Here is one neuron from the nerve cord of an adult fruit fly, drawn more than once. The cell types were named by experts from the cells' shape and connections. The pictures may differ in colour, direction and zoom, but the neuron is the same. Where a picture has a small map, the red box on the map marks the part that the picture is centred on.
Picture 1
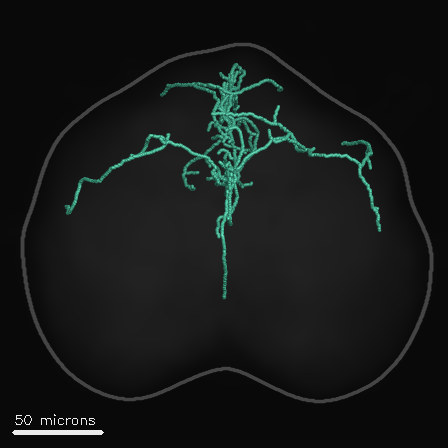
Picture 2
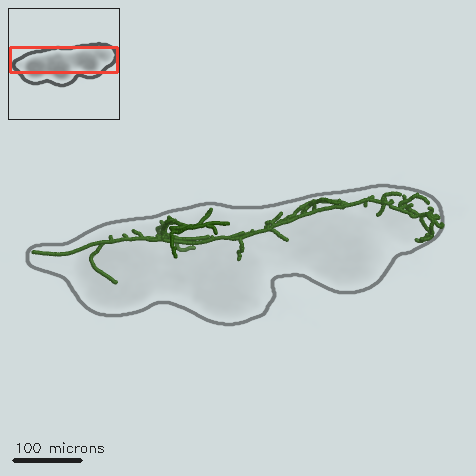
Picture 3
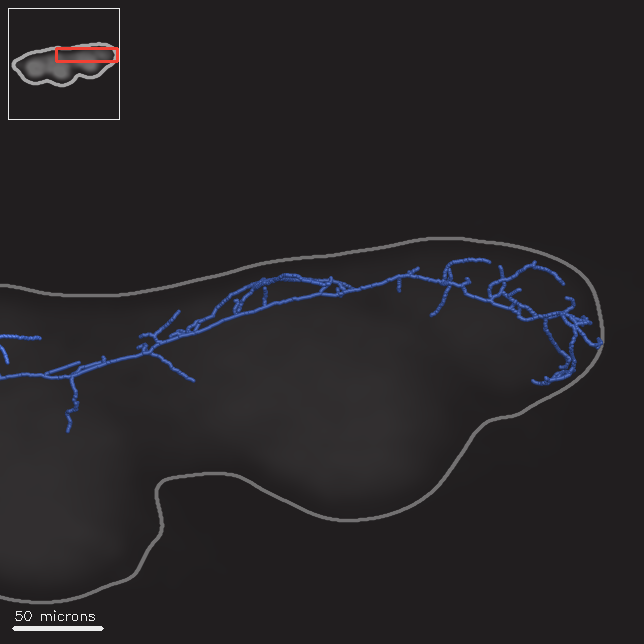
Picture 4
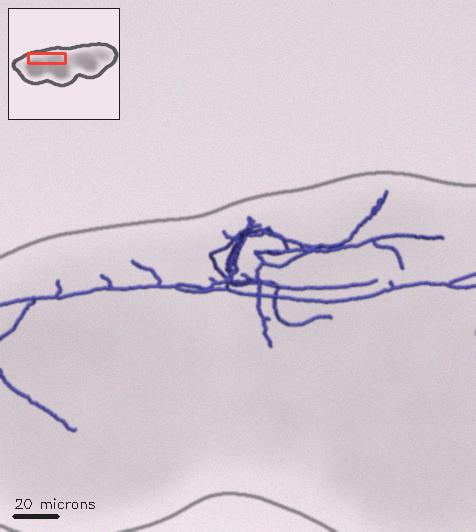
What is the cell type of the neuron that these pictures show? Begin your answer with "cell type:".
cell type: DNp48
